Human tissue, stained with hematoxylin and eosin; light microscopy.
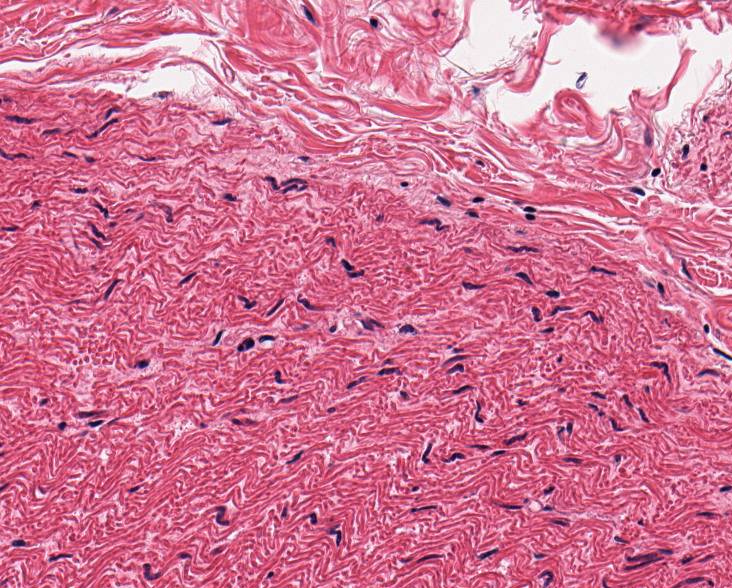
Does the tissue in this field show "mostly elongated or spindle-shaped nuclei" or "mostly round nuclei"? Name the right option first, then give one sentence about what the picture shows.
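Mostly elongated or spindle-shaped nuclei. Scattered among the fibres are dark, elongated, often curved nuclei.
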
